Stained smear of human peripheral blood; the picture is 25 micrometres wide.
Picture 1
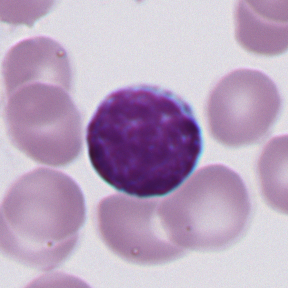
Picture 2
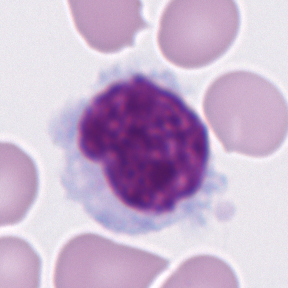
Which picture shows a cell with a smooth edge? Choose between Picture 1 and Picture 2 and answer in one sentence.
In picture 1, the cell has a smooth edge rather than a rough one.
